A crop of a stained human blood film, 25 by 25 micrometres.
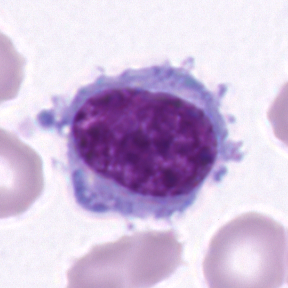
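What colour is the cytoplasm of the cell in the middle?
Pale greyish blue, with no distinct granules.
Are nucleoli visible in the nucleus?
No distinct nucleoli are visible.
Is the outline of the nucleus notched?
No, it has no notch or indentation.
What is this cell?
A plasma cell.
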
